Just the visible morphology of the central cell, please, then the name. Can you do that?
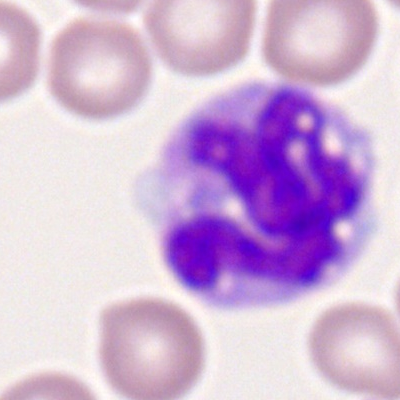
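Starting with the nucleus, no nucleoli are visible in it, though several small white dots lie over it. Moving to the cytoplasm, its colour is pale lilac. At the left edge of the cell sits a pale bluish bulge. Last comes the name: monocyte.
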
